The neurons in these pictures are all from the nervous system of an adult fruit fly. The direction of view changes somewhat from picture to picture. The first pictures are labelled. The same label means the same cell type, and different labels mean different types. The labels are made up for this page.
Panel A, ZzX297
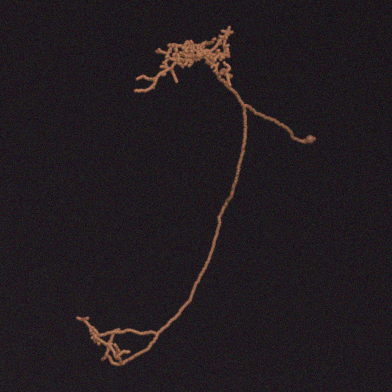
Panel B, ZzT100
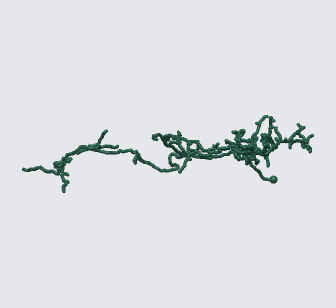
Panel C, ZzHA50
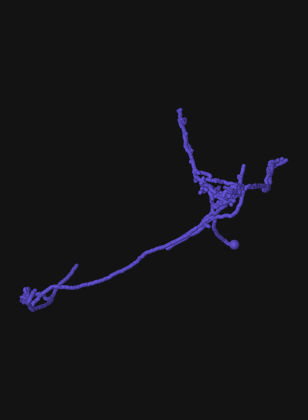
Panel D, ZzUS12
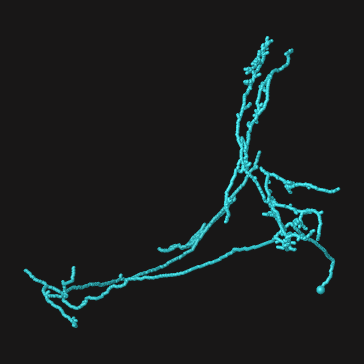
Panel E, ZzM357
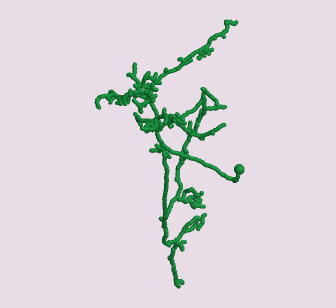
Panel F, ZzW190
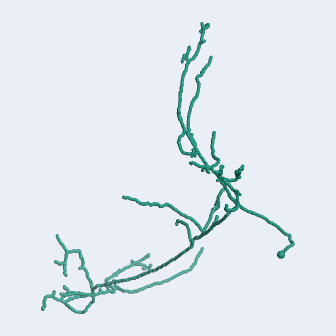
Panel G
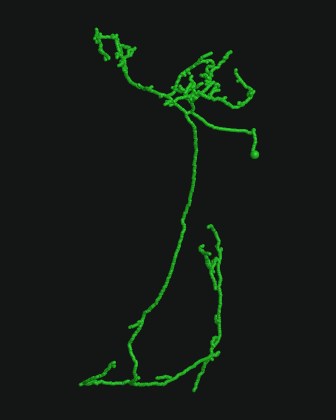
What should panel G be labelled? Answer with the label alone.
ZzUS12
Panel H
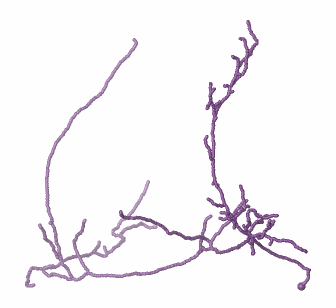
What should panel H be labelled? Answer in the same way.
ZzW190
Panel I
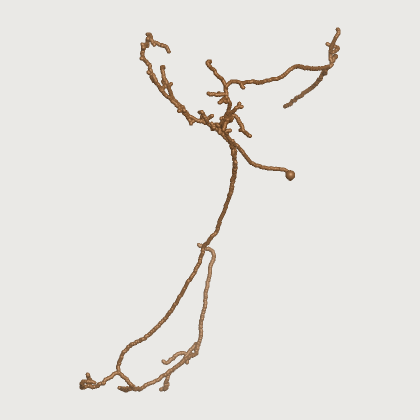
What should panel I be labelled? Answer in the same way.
ZzHA50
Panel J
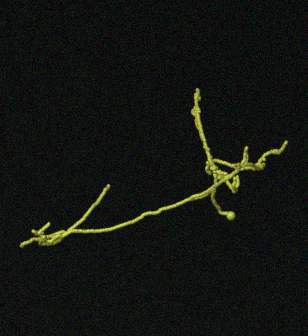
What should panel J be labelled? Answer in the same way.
ZzHA50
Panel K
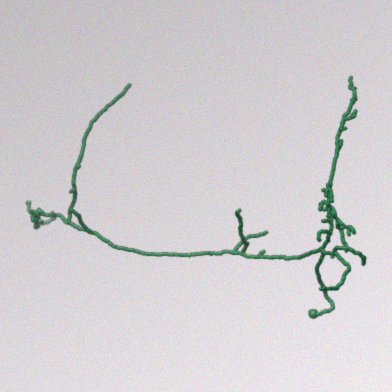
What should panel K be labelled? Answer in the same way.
ZzW190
